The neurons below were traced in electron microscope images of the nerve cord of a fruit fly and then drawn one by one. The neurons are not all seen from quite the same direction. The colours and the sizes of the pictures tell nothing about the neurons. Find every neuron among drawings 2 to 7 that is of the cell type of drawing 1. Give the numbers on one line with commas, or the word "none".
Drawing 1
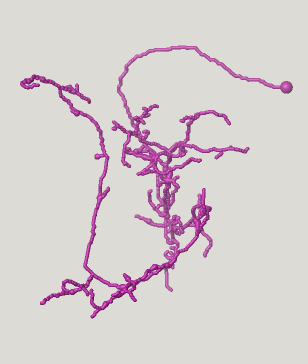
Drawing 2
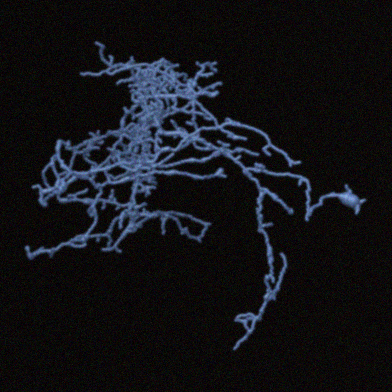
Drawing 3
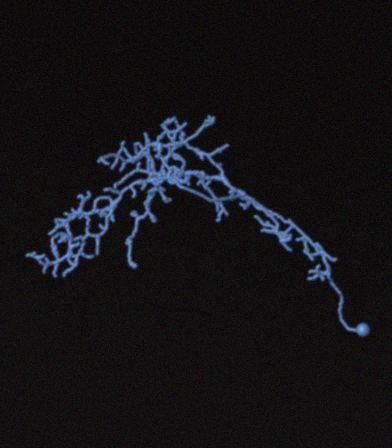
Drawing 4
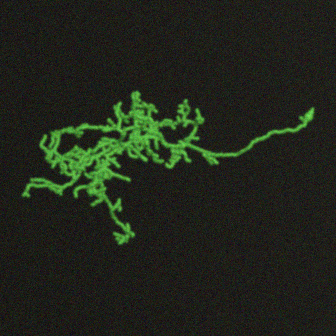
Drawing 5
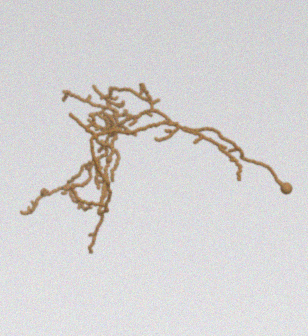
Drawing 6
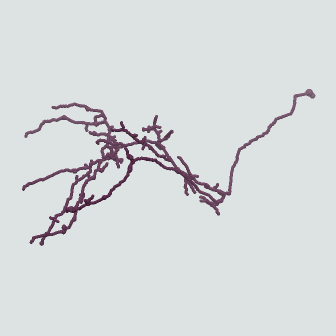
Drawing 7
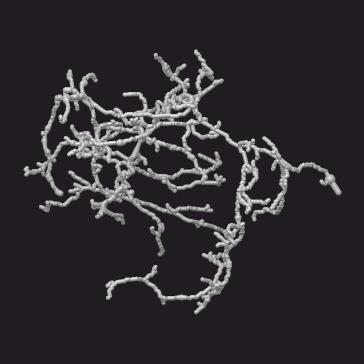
5, 6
